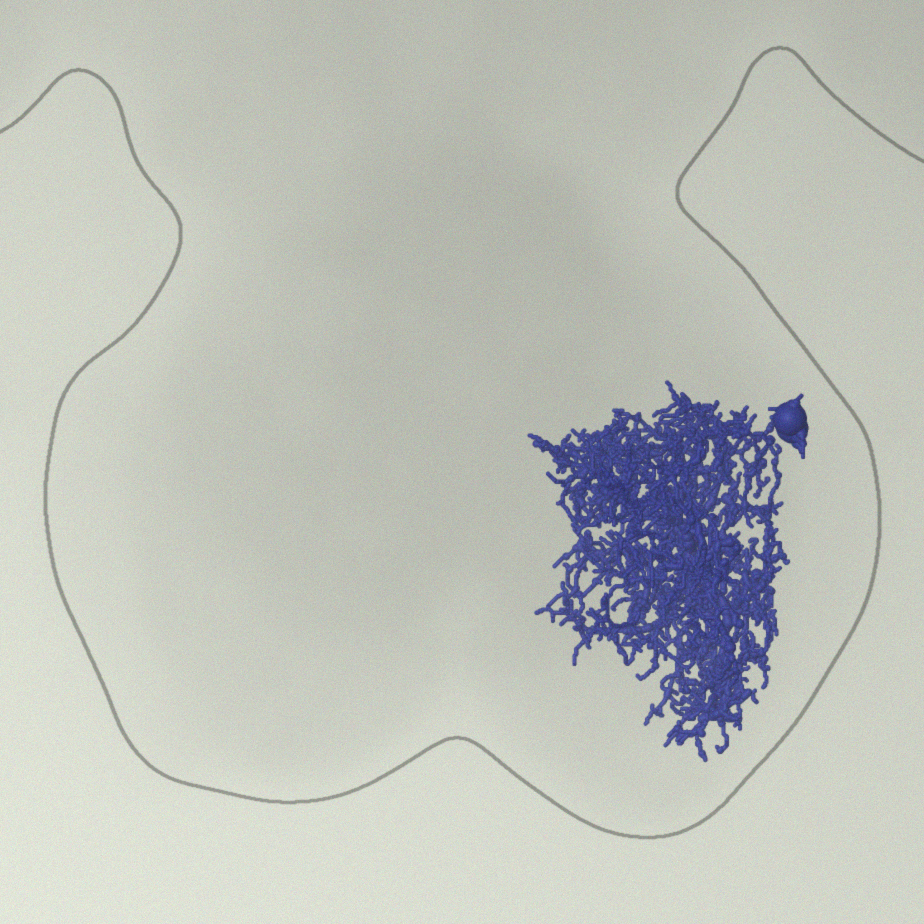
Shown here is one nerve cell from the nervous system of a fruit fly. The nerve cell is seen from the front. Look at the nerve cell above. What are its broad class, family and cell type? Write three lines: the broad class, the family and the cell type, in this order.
nerve-cord intrinsic neuron
hemilineage 19A
IN19A005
